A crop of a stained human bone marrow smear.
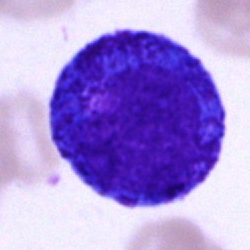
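Promyelocyte, the cell in the middle of this stained bone marrow smear. It has a round outline, and the whole cell stains a deep blue-purple. The chromatin is mottled, darker and lighter in patches, and a paler pinkish spot sits just to the upper left of the centre.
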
